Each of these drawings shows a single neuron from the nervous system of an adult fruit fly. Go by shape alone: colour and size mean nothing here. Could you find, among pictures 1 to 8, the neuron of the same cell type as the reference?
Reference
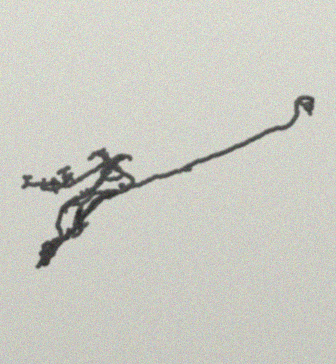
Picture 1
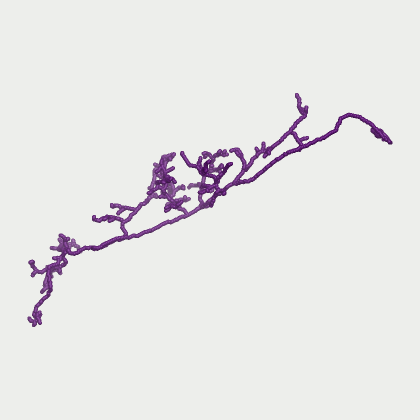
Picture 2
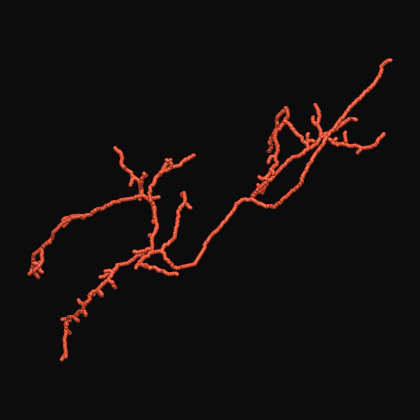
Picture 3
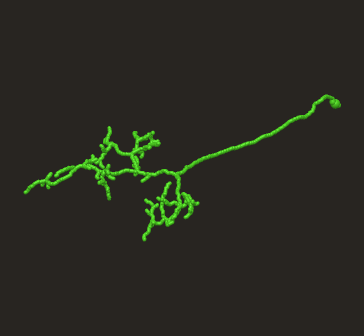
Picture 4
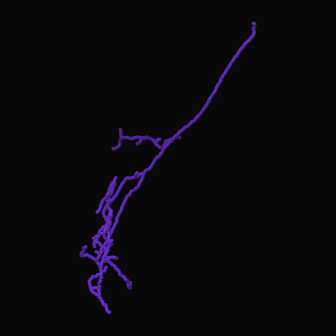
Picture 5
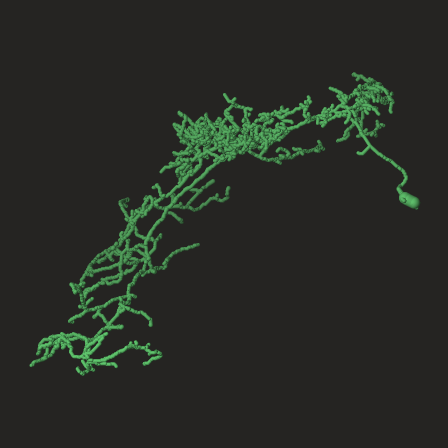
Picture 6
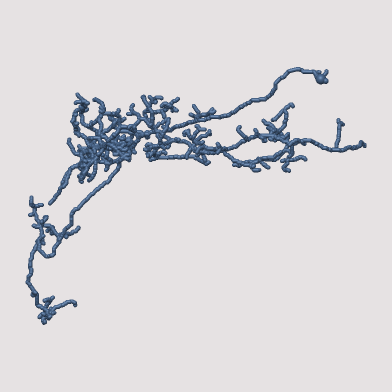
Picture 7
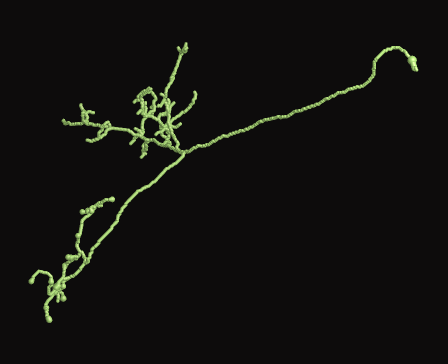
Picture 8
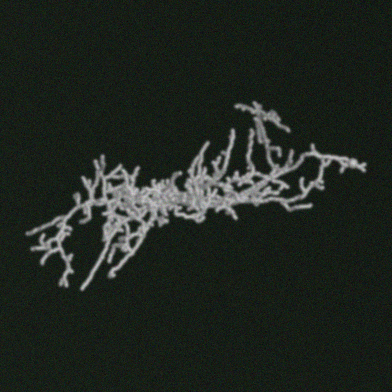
Picture 7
